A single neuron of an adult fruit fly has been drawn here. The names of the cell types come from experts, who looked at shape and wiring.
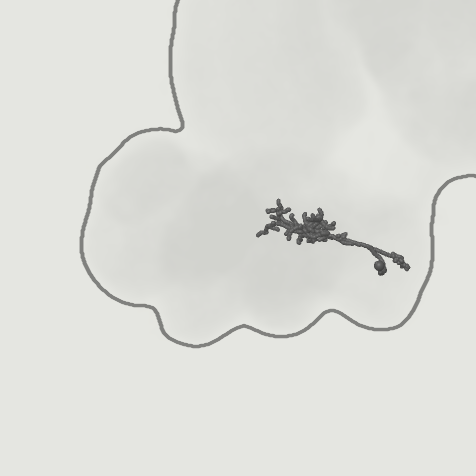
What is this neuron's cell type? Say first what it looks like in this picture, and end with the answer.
Its cell body lies on the right of the picture. As drawn here it is wider than it is tall. It is a nerve-cord intrinsic neuron. It is of cell type IN21A073.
